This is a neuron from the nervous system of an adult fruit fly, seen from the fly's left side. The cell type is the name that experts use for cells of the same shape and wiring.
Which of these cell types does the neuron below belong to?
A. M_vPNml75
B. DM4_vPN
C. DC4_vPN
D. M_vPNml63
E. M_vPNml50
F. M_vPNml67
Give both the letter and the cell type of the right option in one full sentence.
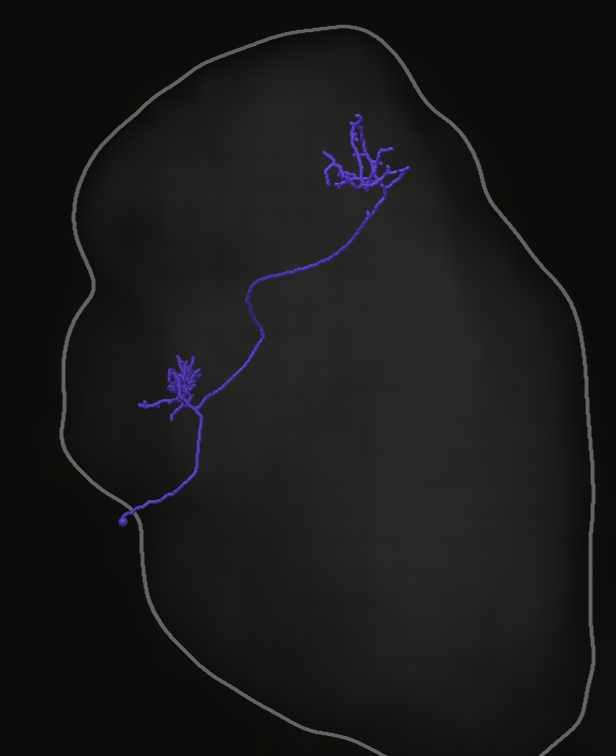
Within the options, B, DM4_vPN, is the neuron's cell type.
